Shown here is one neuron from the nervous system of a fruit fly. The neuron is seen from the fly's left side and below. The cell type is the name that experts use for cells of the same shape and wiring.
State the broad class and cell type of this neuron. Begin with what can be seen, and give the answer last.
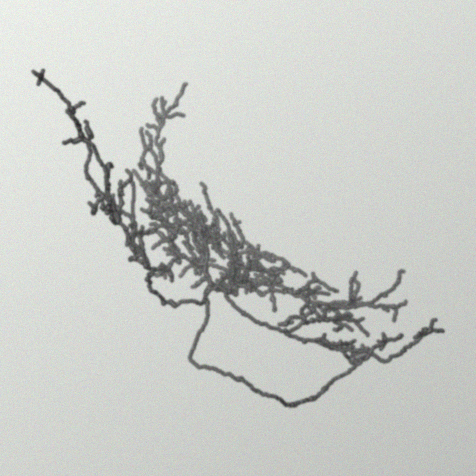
Dozens of branch ends can be seen. In this view it is about as wide as it is tall. This is a central-brain intrinsic neuron. It is of cell type GNG538.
